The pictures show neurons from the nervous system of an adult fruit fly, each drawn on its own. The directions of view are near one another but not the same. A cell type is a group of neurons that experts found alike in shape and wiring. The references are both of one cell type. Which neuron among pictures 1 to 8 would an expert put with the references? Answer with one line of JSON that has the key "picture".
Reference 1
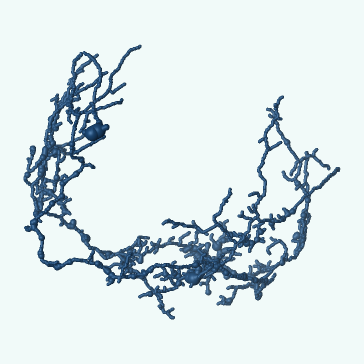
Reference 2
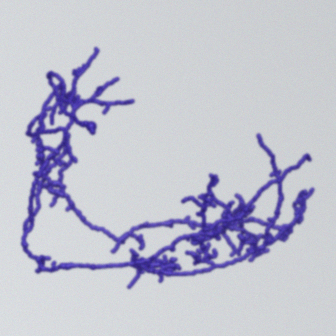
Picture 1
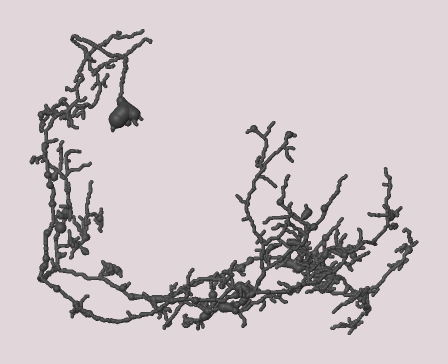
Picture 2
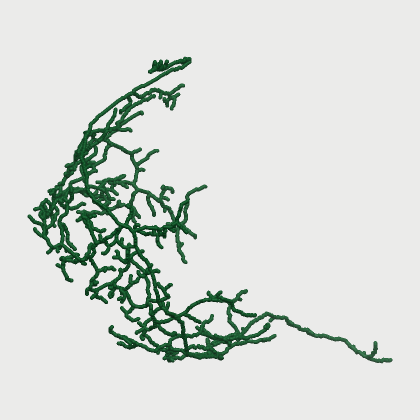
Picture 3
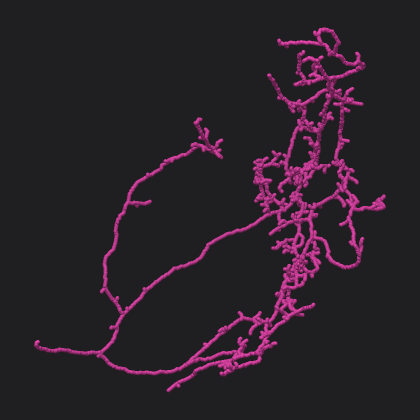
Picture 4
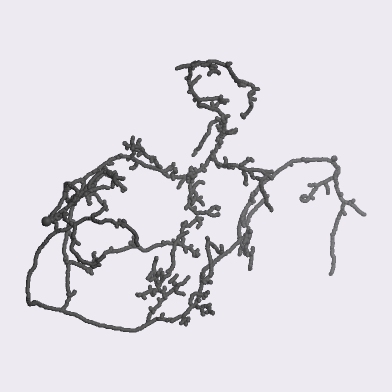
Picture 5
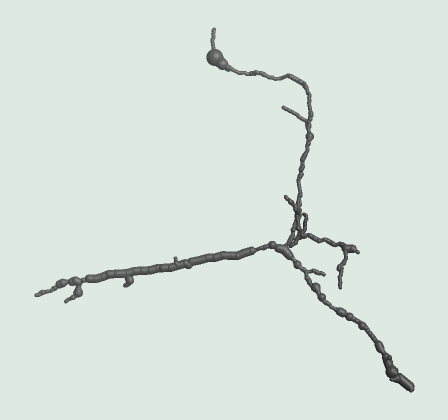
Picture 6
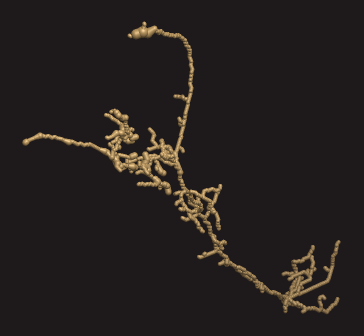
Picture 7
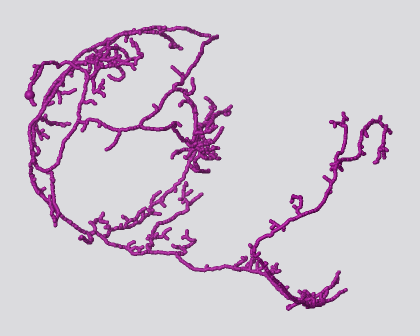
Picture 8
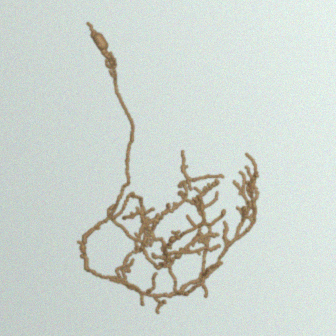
{"picture": 1}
